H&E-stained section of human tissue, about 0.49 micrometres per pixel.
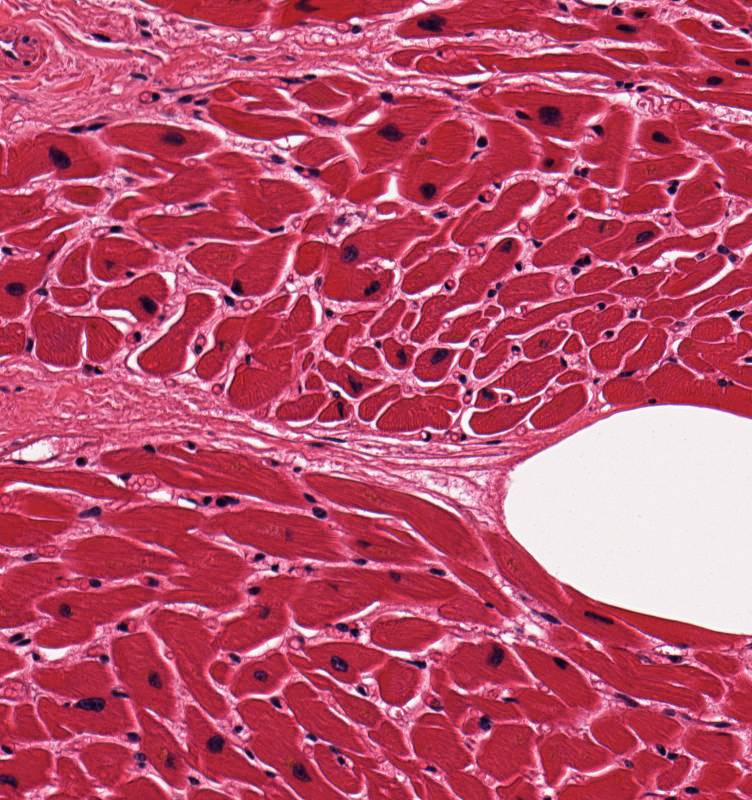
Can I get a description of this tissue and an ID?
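A band of pale loose connective tissue crosses the muscle-filled field from the left edge to a large empty space at right. Above it the fibres are cut mostly across or obliquely; below it they run lengthwise, roughly left to right. The fibres branch and join, clearest in the lower half. Answer: left ventricle of the heart.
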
